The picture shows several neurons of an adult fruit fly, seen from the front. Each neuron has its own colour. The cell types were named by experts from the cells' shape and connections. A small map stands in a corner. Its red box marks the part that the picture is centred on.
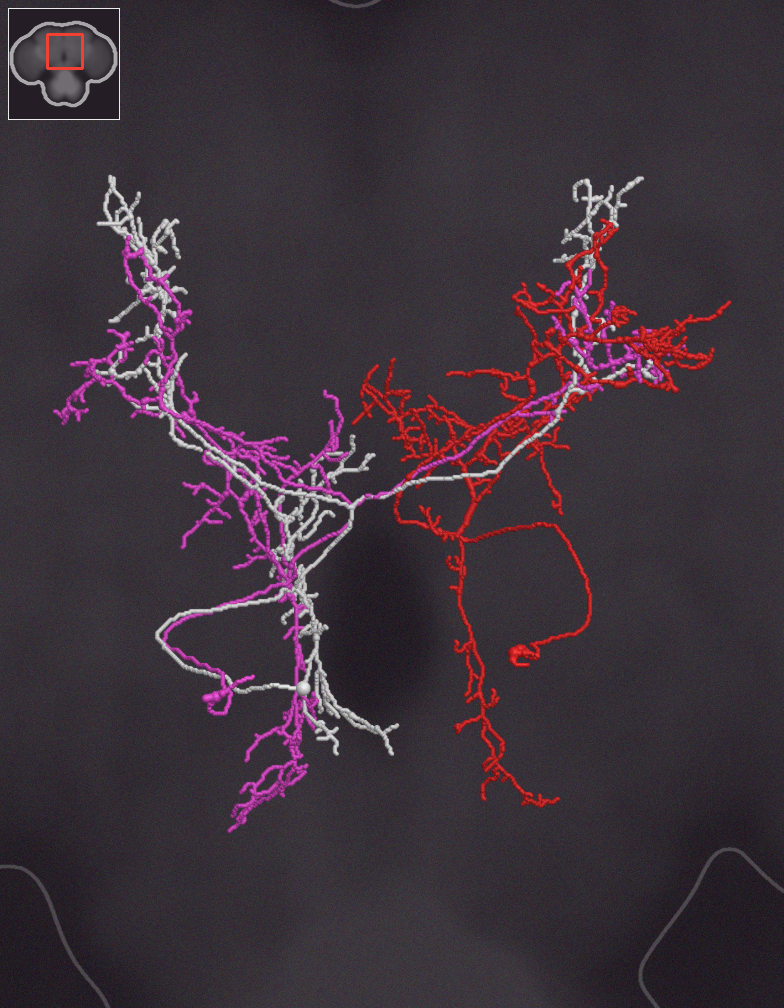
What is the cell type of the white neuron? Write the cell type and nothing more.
PS096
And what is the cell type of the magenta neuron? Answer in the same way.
PS092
